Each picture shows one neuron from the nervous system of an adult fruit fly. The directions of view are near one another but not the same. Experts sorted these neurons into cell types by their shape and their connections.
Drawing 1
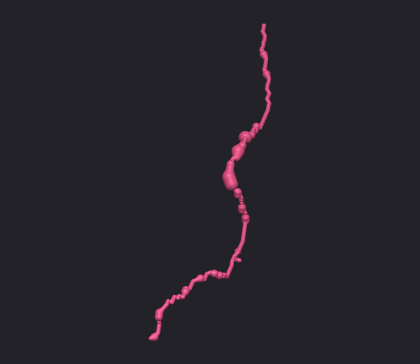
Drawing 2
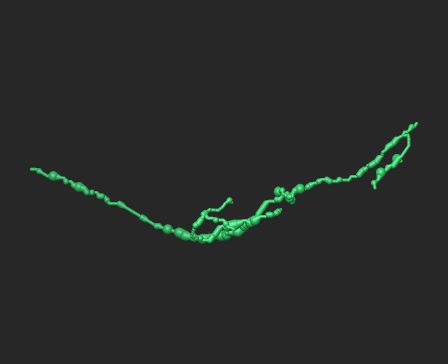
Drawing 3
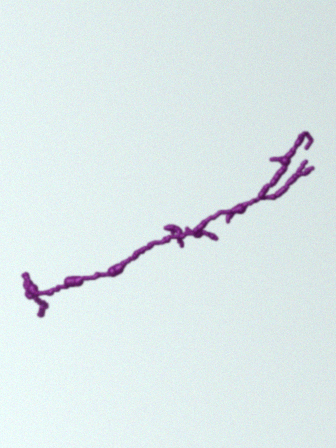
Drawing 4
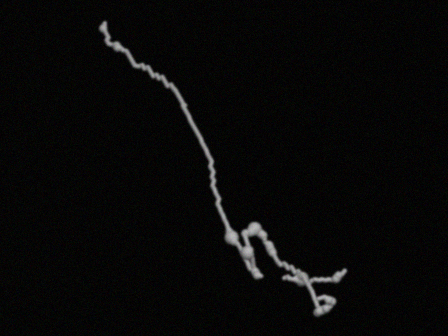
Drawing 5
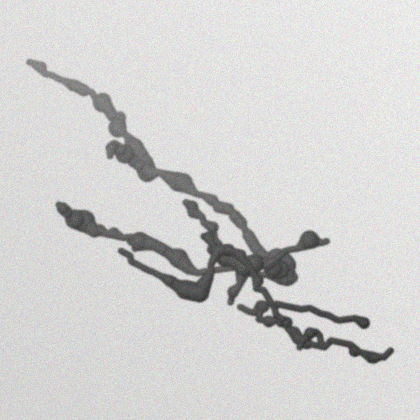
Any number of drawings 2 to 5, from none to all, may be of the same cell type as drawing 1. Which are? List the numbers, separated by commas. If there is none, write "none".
4, 5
